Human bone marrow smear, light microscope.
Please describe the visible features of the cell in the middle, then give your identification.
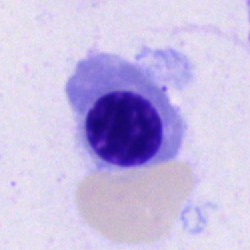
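Look at the chromatin first: it's dense and dark purple, with coarse clumps. You can't see any nucleoli in the nucleus, and there are no granules in the cytoplasm. Up at the upper right, the edge of the cytoplasm is ragged. This one's an erythroblast.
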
